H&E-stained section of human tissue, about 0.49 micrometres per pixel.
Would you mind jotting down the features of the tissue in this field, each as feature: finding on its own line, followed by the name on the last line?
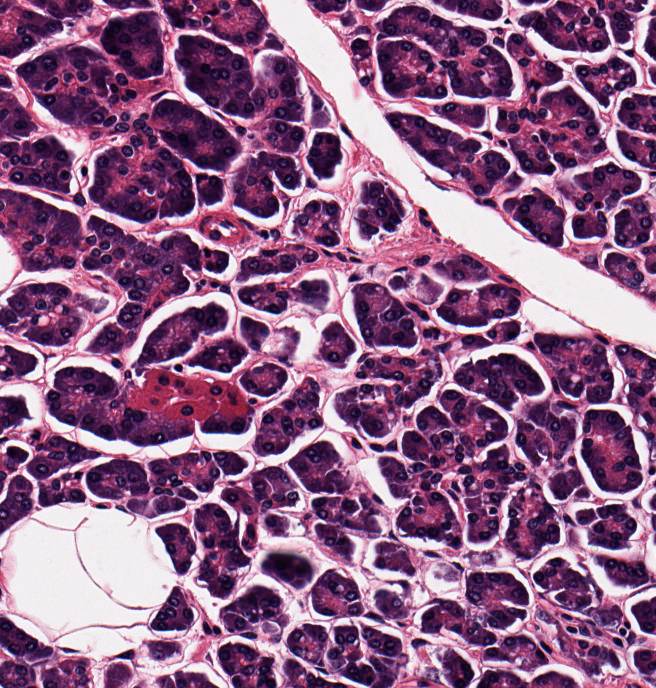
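Acinar nuclei: round and dark, sitting toward each acinus's outer edge
Lumina: central, tiny, barely visible
Between acini: thin strands of pink connective tissue
Erythrocytes: a bright red patch just left of centre
Name: pancreas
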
